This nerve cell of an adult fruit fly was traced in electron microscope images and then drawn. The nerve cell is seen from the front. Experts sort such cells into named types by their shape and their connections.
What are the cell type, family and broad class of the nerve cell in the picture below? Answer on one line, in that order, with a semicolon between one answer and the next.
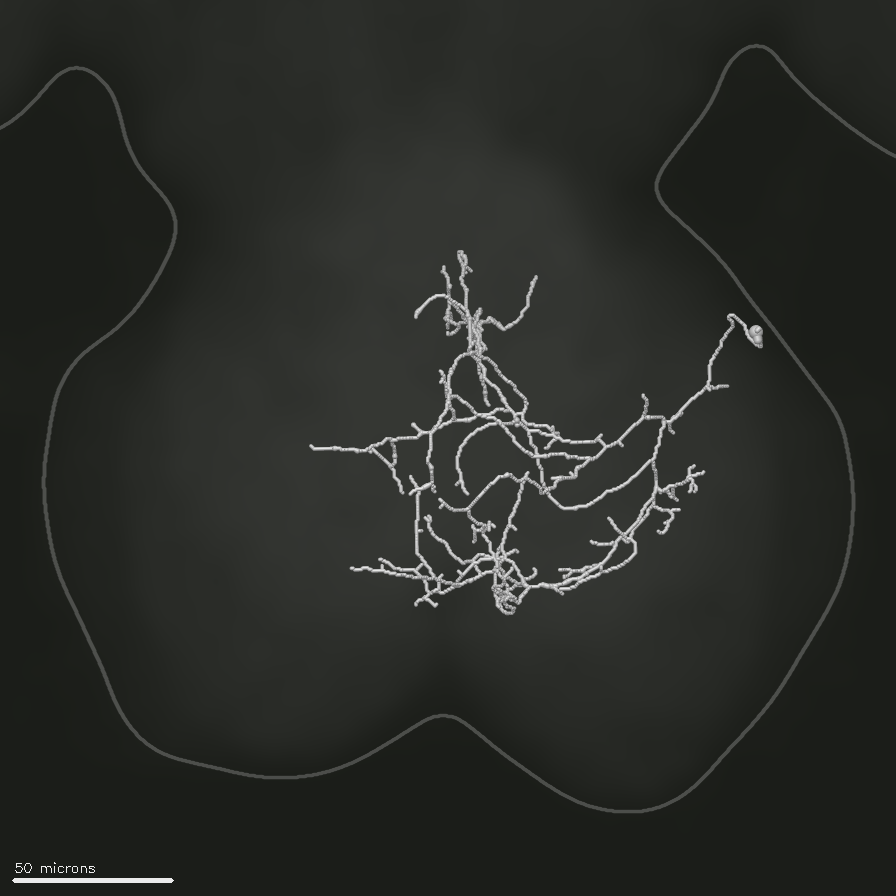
IN17A094; hemilineage 17A; nerve-cord intrinsic neuron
